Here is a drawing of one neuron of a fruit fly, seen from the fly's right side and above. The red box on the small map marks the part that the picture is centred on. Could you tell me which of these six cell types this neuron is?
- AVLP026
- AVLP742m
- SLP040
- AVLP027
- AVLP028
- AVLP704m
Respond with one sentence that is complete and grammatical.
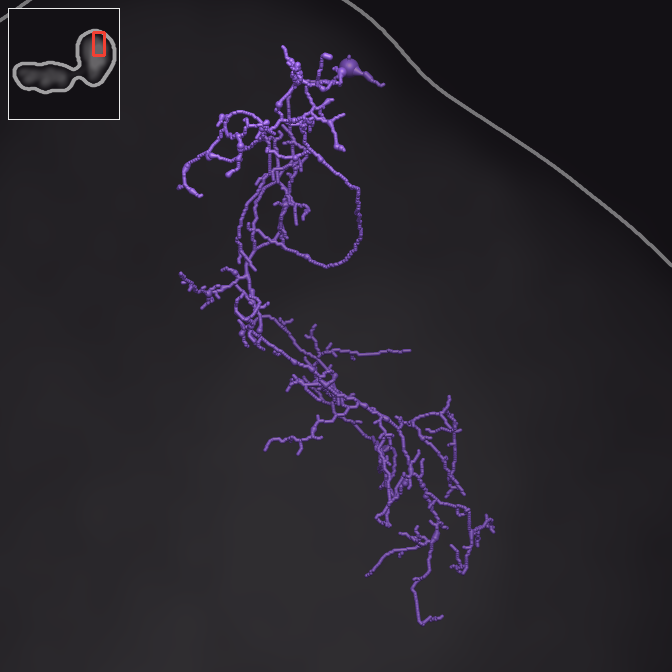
This neuron belongs to the cell type AVLP027.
